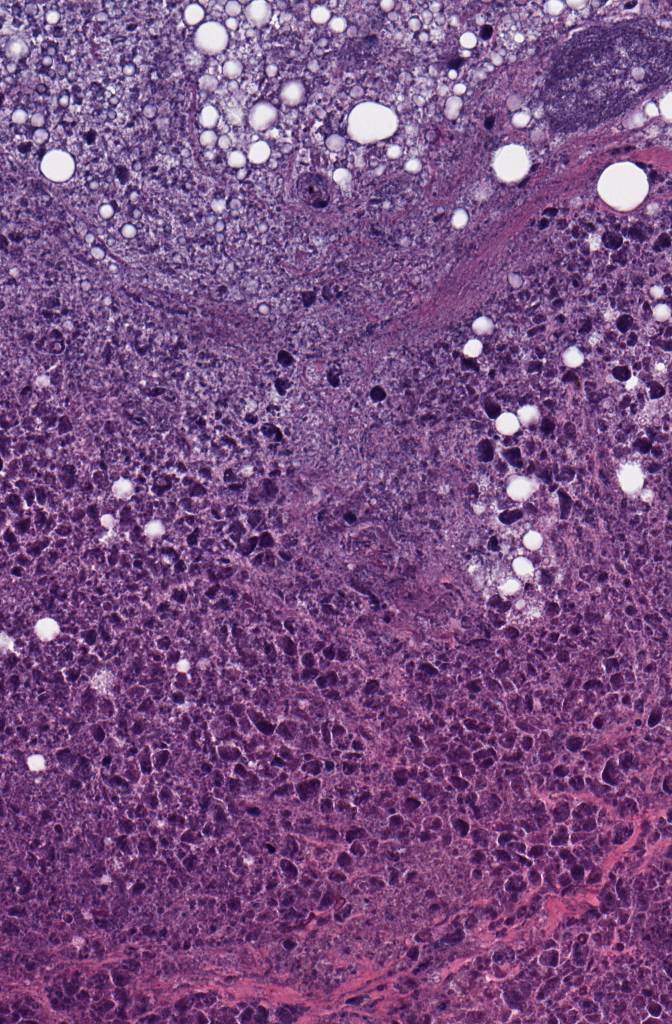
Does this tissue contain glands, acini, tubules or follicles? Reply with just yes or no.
No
